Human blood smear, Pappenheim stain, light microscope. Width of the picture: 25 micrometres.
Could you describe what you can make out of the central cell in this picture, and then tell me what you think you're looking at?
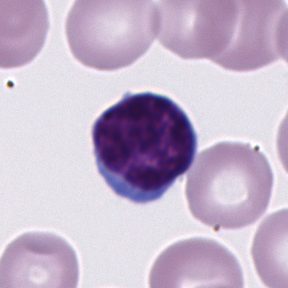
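Coarse, clumped chromatin. Cytoplasm seen chiefly as a crescent along the lower edge, with no visible granules and no vacuoles. Central cell: typical lymphocyte.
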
